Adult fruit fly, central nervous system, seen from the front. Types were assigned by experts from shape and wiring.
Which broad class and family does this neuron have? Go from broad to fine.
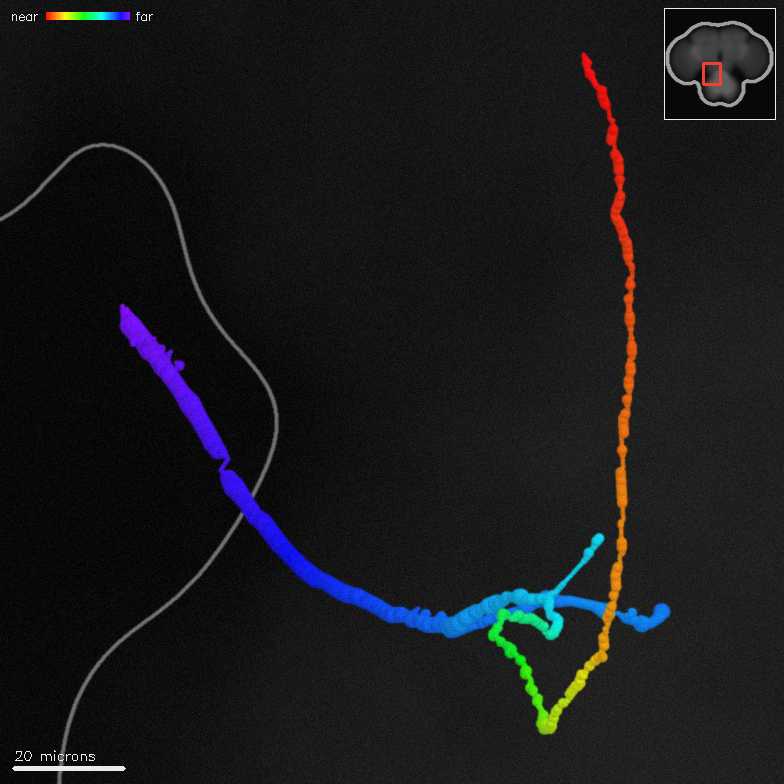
sensory neuron ascending to the brain; class mechanosensory proprioceptive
